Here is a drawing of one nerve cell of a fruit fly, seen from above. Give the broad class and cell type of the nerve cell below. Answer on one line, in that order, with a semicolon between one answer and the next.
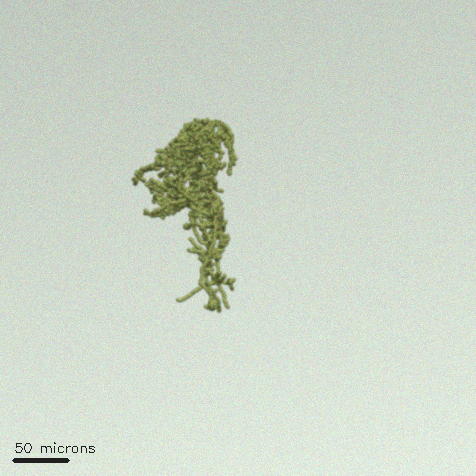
central-brain intrinsic neuron; CRE100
